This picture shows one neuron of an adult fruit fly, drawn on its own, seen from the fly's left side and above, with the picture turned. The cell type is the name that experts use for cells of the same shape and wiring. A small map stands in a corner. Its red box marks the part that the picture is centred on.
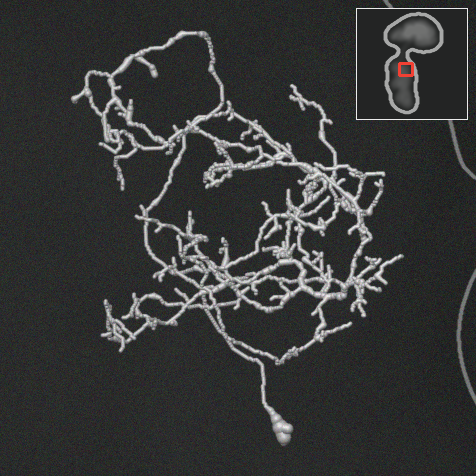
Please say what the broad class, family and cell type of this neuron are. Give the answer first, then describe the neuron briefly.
This is a nerve-cord intrinsic neuron. Its family is hemilineage 20A.22A. Its cell type is IN20A.22A024. The cell body is at the bottom of the picture. The picture shows dozens of branch ends.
